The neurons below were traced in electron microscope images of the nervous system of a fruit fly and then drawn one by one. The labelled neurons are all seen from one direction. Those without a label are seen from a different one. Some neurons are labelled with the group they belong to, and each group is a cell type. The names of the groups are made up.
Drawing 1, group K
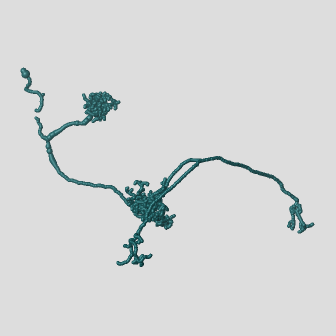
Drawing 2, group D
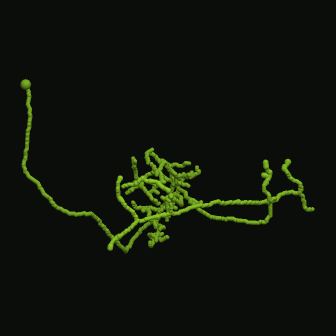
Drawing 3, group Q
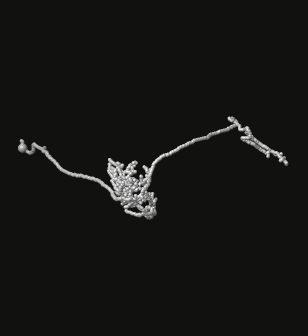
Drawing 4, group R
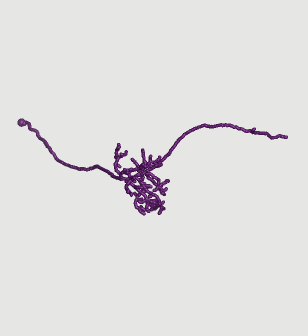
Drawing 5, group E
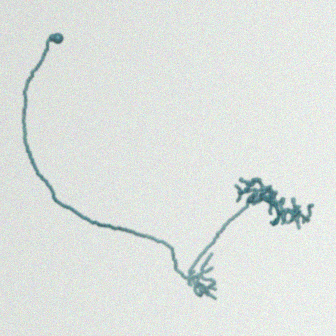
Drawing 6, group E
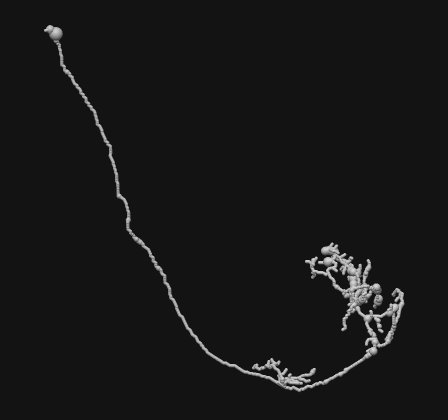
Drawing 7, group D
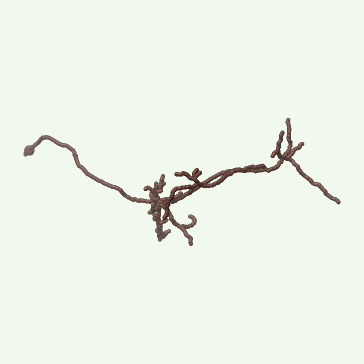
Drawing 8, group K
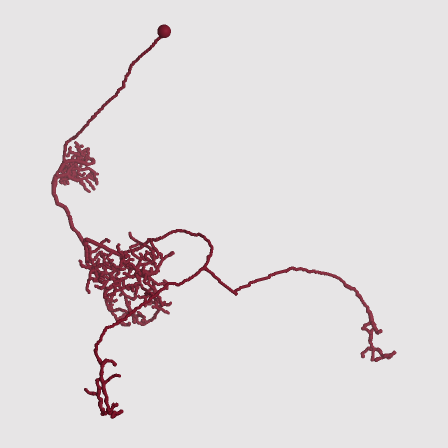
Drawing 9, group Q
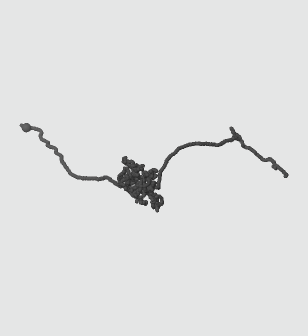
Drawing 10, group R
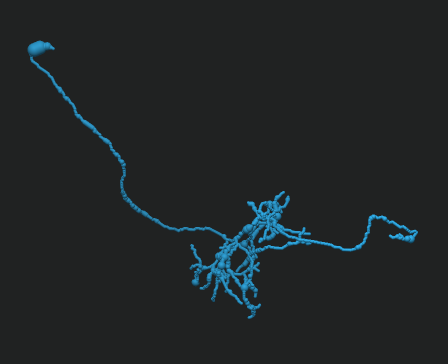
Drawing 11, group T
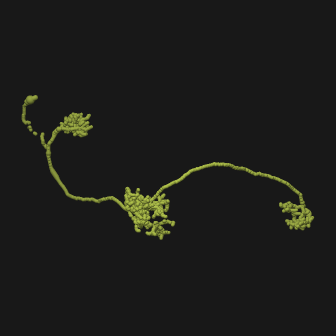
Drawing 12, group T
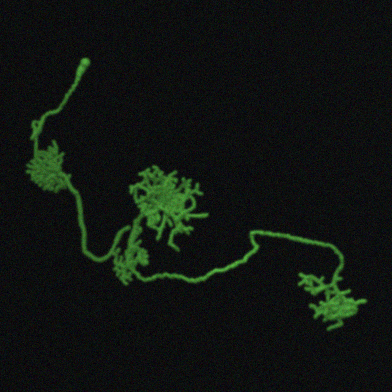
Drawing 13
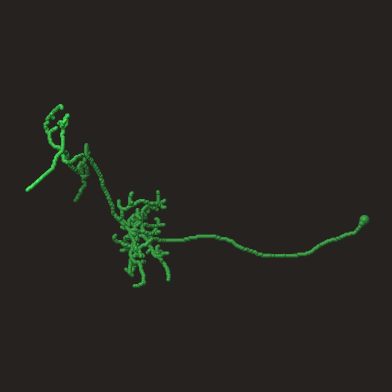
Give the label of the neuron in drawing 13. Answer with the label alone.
group D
